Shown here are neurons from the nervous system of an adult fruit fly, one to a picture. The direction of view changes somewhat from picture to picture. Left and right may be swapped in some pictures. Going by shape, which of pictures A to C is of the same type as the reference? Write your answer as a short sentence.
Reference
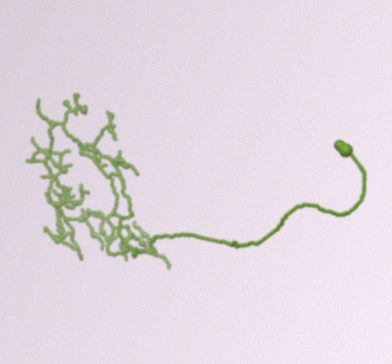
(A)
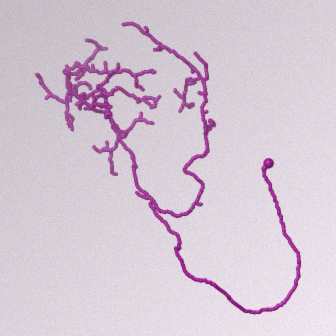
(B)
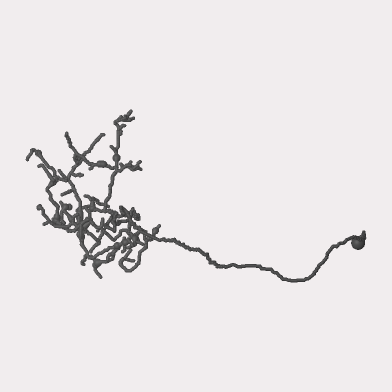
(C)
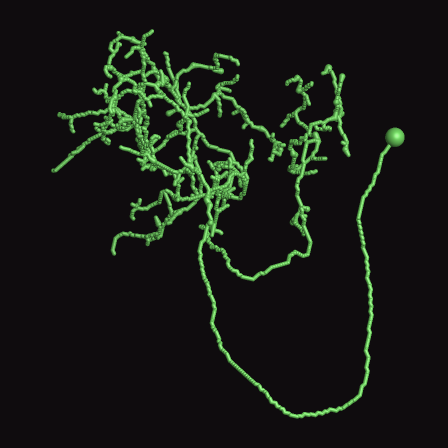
Picture B is of the same cell type.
